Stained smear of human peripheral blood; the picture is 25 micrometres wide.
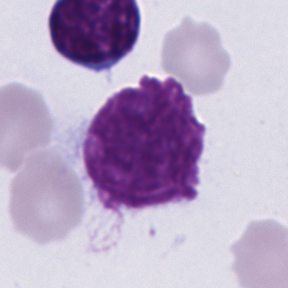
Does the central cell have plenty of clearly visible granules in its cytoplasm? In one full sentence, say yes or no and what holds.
No, this cell has a cytoplasm without visible granules.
